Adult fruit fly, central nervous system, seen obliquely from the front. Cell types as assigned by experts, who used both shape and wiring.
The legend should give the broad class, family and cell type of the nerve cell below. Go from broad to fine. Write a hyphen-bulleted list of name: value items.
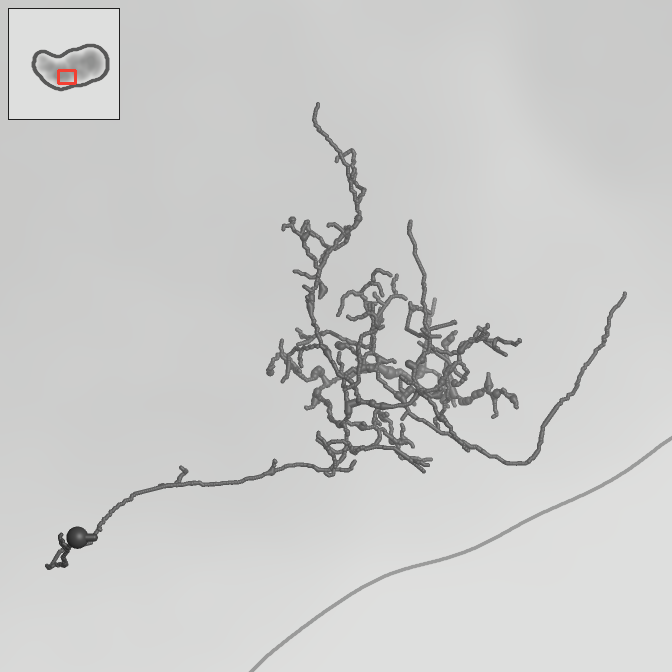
- broad class: nerve-cord intrinsic neuron
- family: hemilineage 14A
- cell type: IN14A021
